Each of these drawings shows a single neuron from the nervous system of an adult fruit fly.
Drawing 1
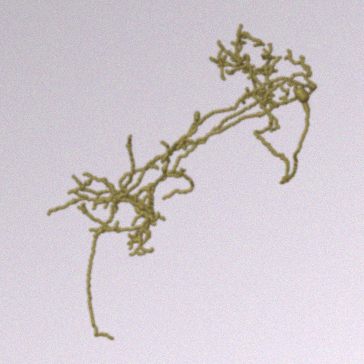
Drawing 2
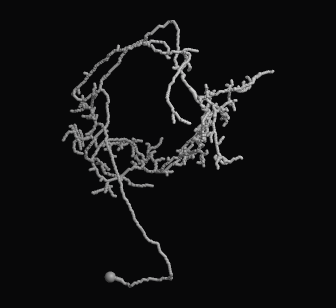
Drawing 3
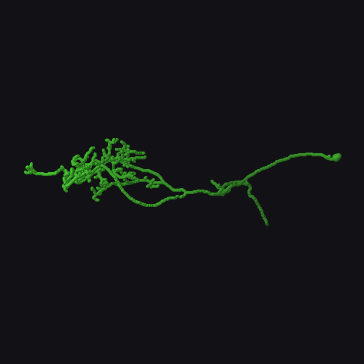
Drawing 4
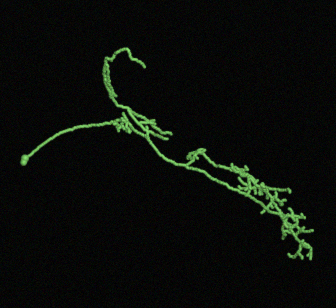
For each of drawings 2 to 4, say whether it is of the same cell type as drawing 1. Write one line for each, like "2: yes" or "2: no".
2: yes
3: no
4: no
